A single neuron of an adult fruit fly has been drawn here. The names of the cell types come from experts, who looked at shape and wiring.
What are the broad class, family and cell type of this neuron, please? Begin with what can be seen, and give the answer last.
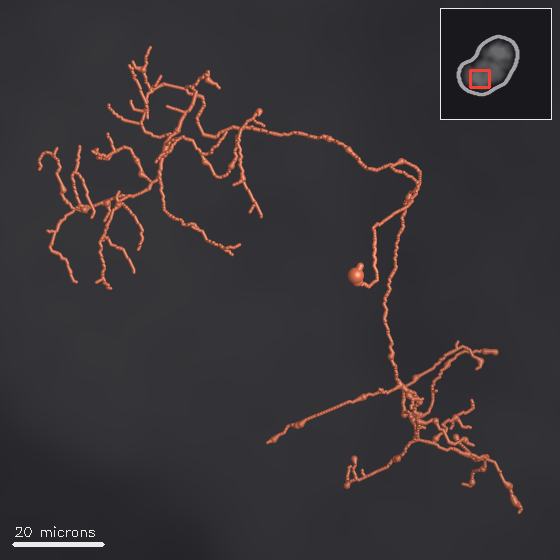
By the scale bar it is about 110 microns wide in this view. Dozens of branch ends can be seen. Its broad class is visual projection neuron. Its family is hemilineage VLPp&l1_lateral. It is of cell type LC44.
